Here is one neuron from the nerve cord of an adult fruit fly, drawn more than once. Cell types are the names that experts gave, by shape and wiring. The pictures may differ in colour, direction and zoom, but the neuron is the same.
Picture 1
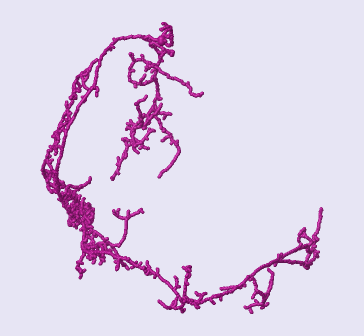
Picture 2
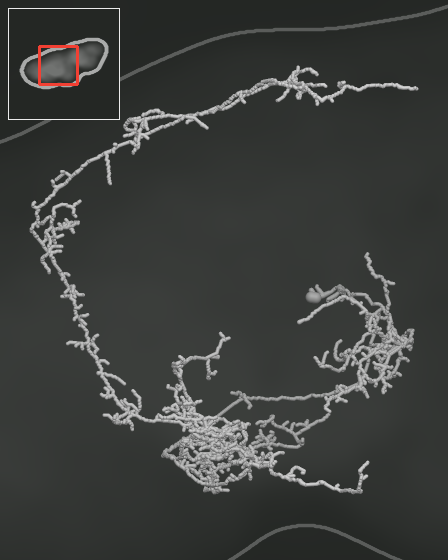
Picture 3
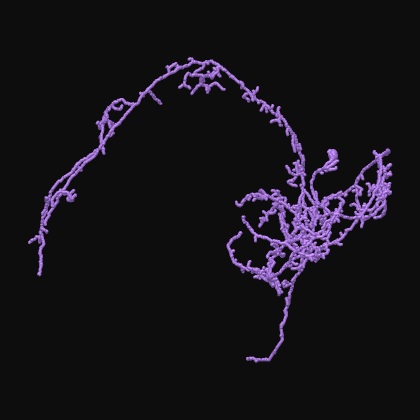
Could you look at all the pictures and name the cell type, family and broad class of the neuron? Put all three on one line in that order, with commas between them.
IN19A056, hemilineage 19A, nerve-cord intrinsic neuron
